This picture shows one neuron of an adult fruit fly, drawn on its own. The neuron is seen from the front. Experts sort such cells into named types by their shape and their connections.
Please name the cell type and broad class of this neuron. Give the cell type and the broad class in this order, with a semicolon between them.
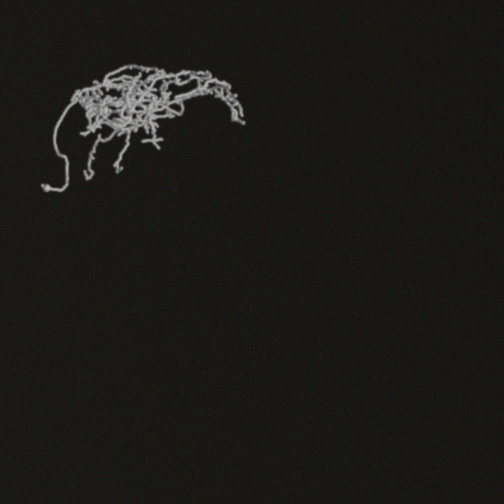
SLP067; central-brain intrinsic neuron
